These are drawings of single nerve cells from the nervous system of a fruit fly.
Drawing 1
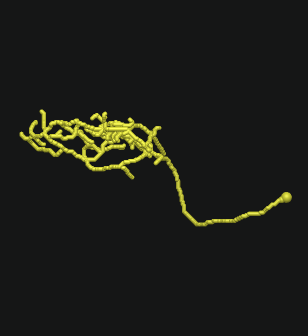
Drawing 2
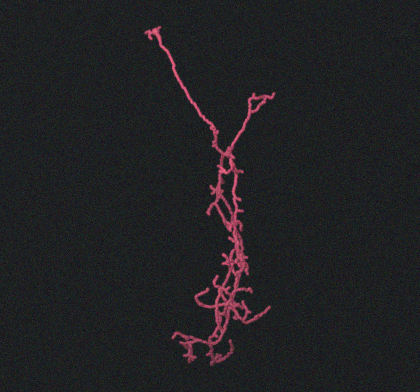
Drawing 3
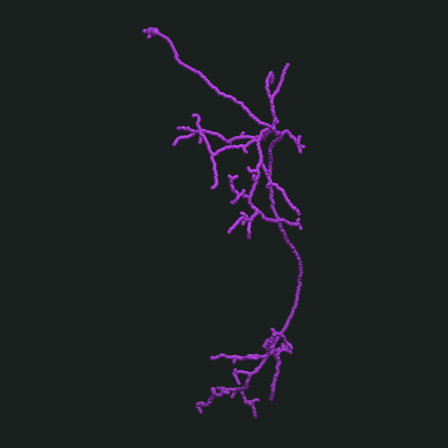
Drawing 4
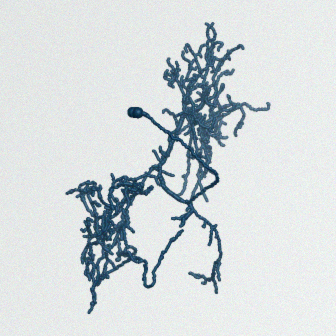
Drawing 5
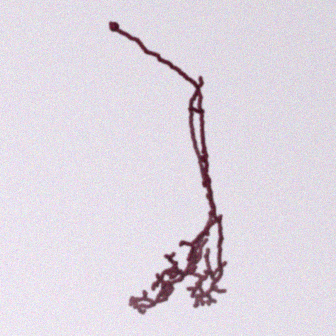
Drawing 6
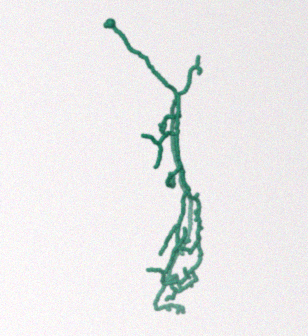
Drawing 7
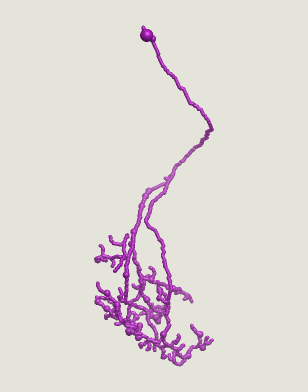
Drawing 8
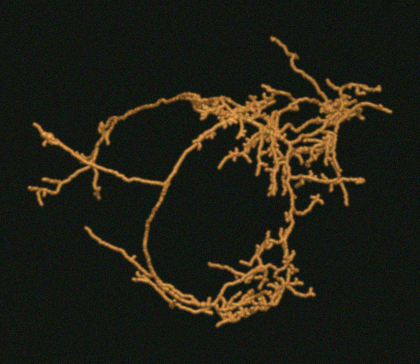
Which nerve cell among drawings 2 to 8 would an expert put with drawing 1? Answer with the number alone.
7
